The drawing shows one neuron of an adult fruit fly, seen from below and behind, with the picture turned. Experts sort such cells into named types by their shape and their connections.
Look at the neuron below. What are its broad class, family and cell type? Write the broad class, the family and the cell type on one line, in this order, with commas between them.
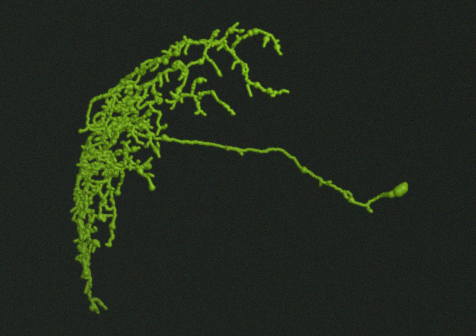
optic-lobe intrinsic neuron, Li, Li15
